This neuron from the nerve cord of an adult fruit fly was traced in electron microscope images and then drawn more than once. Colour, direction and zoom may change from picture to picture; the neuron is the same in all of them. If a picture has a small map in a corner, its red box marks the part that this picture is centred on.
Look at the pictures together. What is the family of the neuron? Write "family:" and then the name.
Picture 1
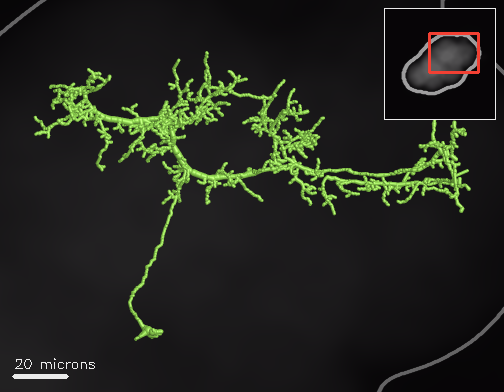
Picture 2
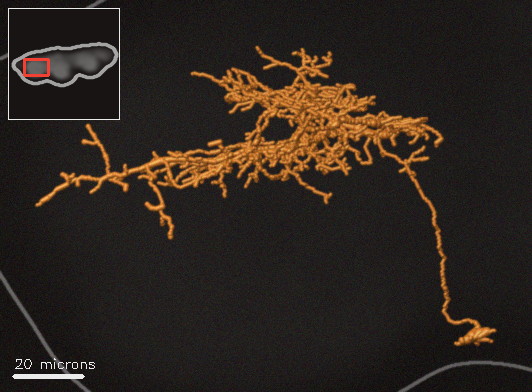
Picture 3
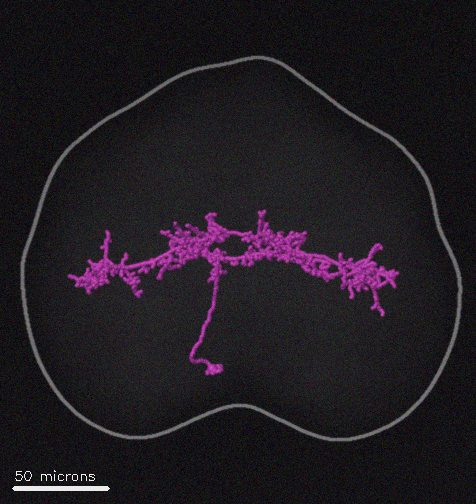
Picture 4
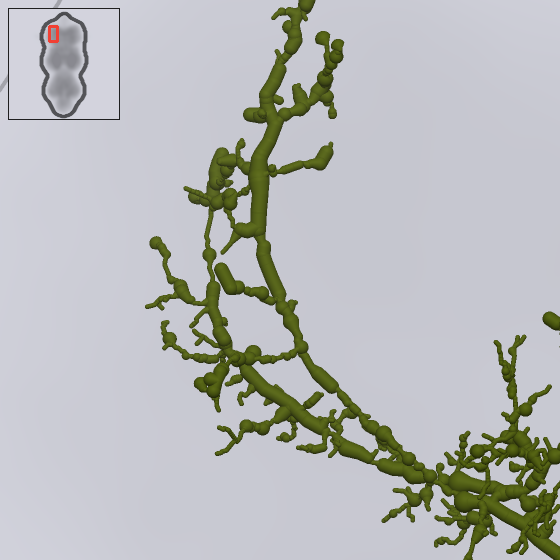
family: hemilineage 12B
